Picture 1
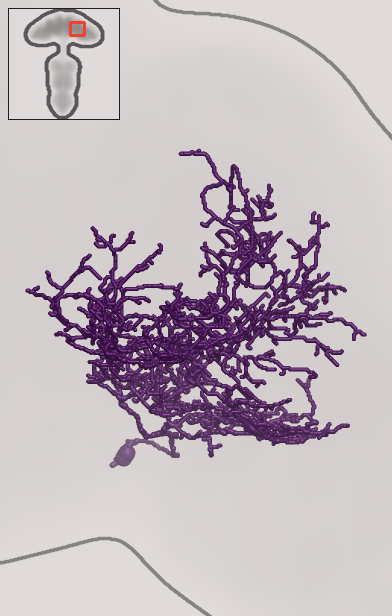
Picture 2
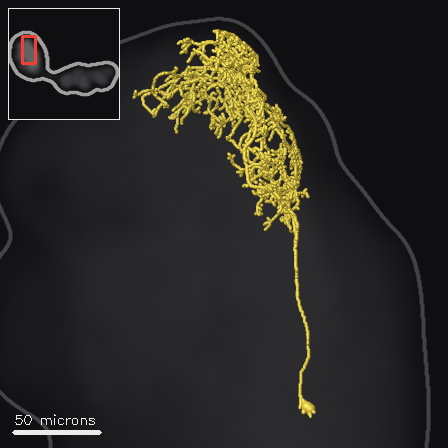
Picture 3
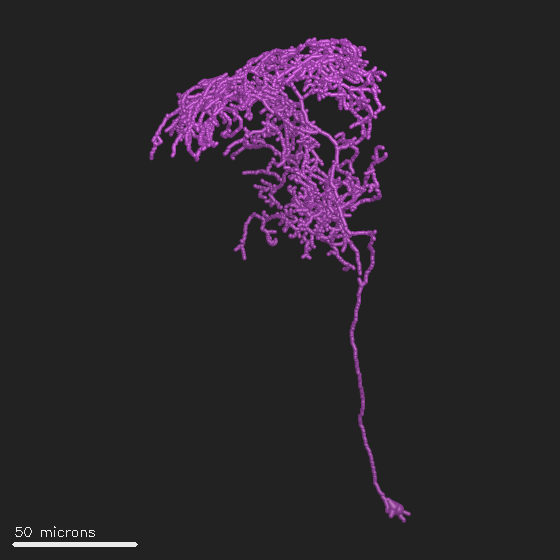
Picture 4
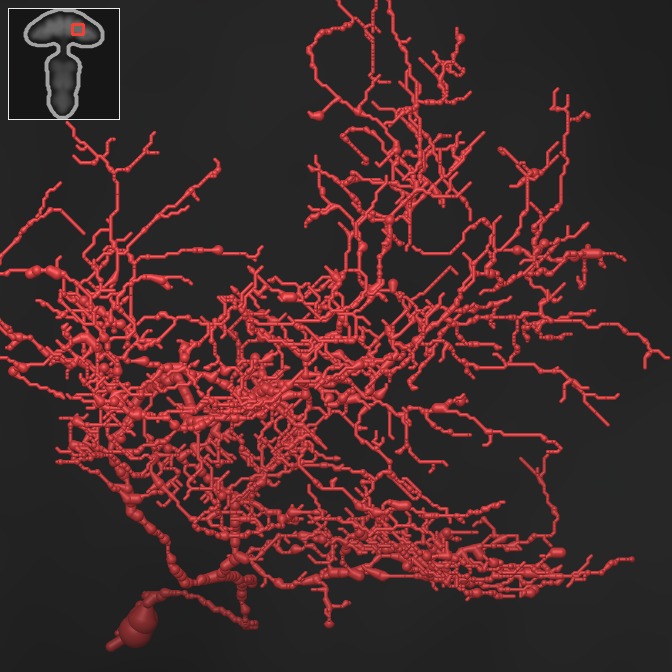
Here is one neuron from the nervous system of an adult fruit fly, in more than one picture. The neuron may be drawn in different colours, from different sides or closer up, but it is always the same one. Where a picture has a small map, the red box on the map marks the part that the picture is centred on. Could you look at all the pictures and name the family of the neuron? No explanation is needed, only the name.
class DAN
